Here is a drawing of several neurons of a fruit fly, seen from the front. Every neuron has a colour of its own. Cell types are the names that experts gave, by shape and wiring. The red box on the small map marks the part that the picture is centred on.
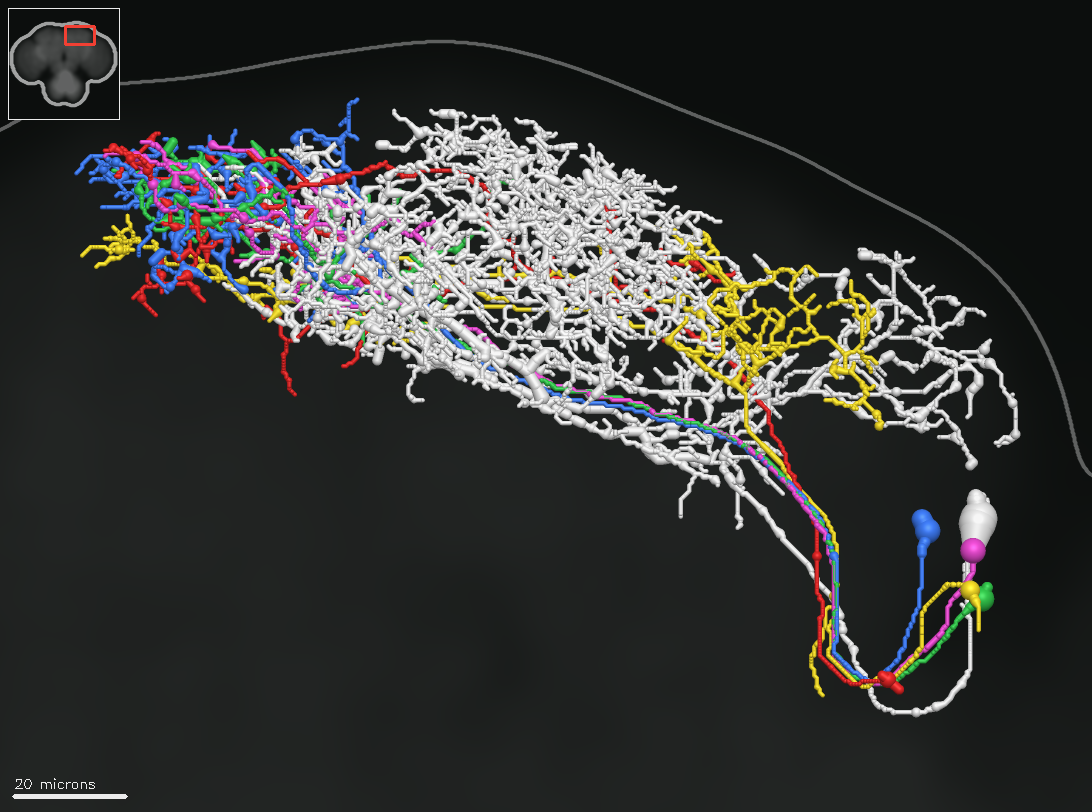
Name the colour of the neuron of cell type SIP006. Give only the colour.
blue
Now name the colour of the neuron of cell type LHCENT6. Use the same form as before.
white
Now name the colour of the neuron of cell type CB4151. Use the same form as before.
yellow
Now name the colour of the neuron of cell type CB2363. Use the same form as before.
green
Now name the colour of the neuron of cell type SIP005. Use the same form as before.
red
